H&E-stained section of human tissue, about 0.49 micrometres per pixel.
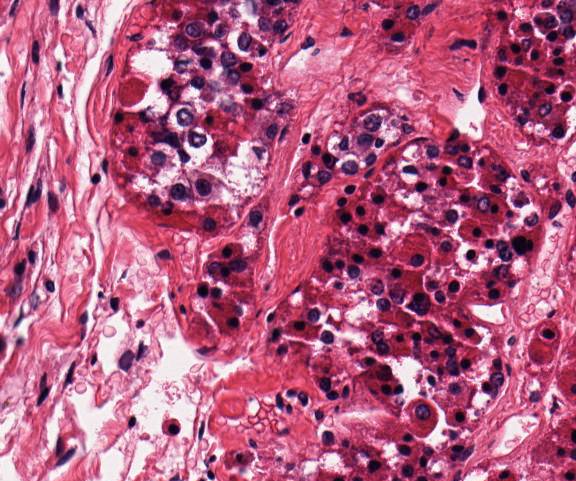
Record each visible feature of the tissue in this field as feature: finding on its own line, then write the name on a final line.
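Arrangement: rounded nests separated by bands of pink fibrous stroma
Nuclei: mostly small, round and darkly stained
Cytoplasm: strongly eosinophilic in most nest cells
Upper left nest: larger cells with pale nuclei and visible nucleoli
Name: pituitary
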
